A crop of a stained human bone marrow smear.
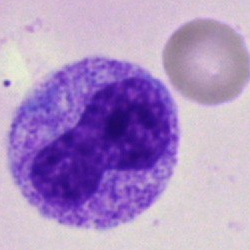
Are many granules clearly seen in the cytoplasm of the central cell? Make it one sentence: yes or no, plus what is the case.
Yes, the cytoplasm of this cell holds many visible granules.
